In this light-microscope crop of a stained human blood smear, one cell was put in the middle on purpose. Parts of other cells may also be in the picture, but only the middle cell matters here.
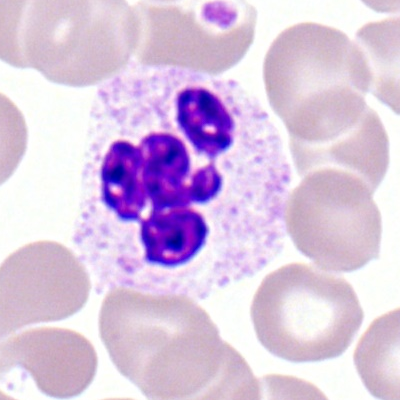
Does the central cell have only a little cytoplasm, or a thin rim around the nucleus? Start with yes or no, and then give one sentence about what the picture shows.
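No. The cytoplasm is plentiful and pale pink-lilac.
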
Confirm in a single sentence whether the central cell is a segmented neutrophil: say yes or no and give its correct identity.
Yes, the centered cell in this field is a segmented neutrophil.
